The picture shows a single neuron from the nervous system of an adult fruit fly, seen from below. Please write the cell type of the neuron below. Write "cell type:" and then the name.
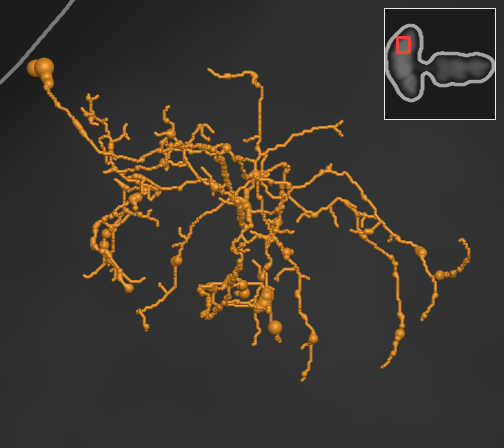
cell type: CB4123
